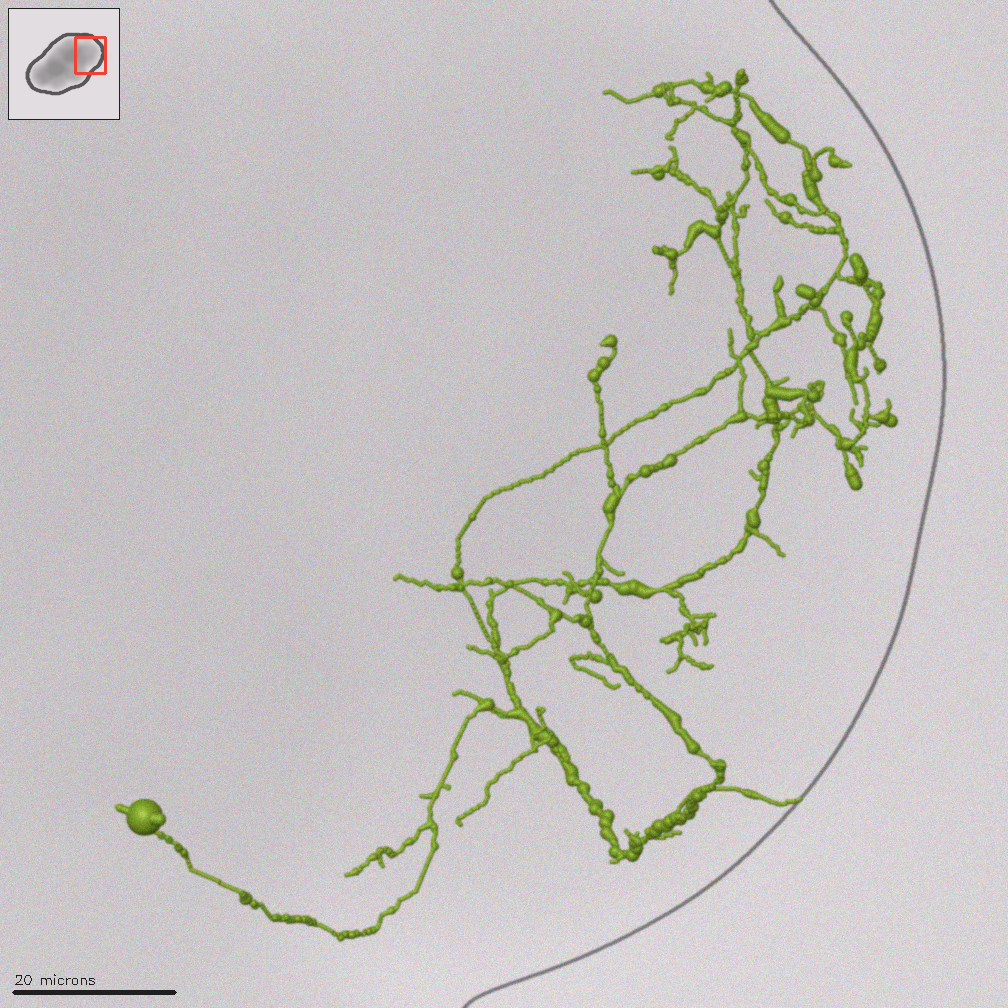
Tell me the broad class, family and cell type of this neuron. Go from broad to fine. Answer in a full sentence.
A nerve-cord intrinsic neuron of hemilineage 04B, type IN04B101.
